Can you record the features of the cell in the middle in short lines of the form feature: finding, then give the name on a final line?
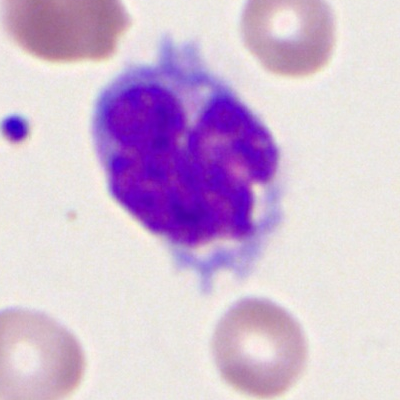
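Outline: irregular and ragged, not smooth
Surface: fine hair-like projections of pale cytoplasm, clearest at top and bottom
Nucleus: deep notch in the top edge, giving a two-lobed look
Nuclear extent: fills most of the cell, leaving a narrow rim of cytoplasm
Name: monocyte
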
